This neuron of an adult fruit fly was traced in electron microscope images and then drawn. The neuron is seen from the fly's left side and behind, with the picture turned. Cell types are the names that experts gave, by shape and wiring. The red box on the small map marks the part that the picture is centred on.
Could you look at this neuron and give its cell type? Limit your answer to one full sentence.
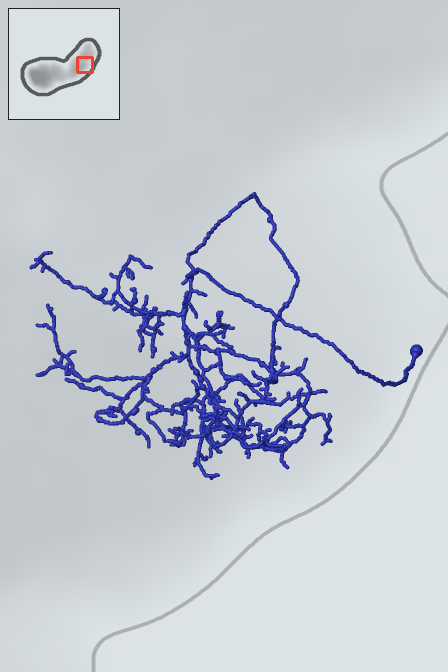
To this neuron applies the cell type name IN04B109.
